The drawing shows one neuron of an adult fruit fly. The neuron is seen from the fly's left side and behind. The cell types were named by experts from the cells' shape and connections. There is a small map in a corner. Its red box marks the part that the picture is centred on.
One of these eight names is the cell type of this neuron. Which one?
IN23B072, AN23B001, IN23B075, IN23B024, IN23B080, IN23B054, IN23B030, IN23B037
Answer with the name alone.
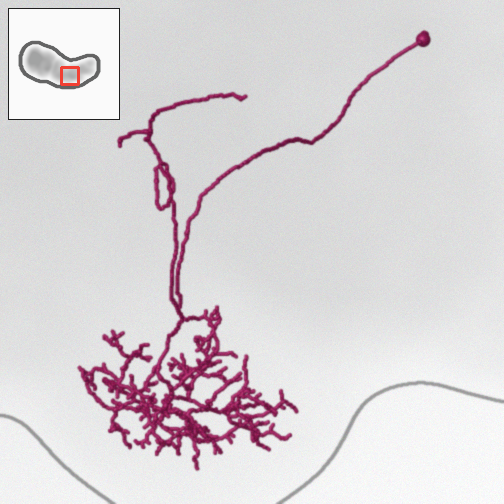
IN23B054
